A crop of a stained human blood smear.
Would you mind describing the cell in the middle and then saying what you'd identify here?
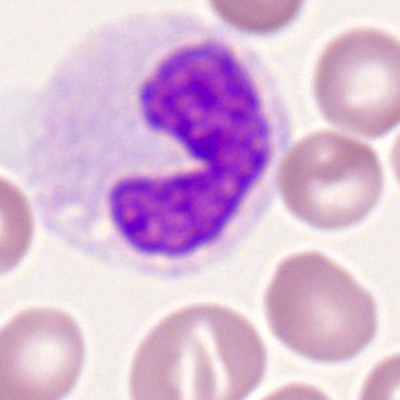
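Roughly round in outline, the cell has a faint edge on its left side. Its nucleus lies toward the right side of the cell and is bent into a horseshoe shape, the notch facing left. No distinct coloured granules are visible in the cytoplasm. This cell is a monocyte.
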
